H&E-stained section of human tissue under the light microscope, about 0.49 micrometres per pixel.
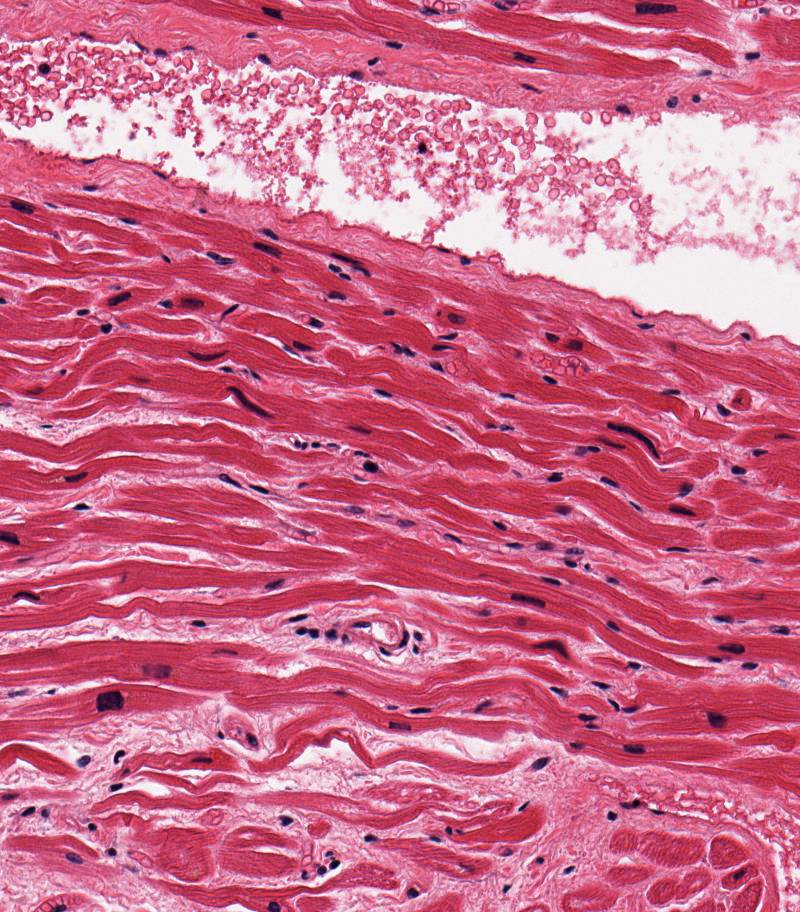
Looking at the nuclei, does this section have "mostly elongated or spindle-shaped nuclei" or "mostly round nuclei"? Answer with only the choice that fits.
Mostly elongated or spindle-shaped nuclei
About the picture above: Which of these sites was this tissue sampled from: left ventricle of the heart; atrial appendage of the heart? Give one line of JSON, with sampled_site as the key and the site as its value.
{"sampled_site": "atrial appendage of the heart"}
